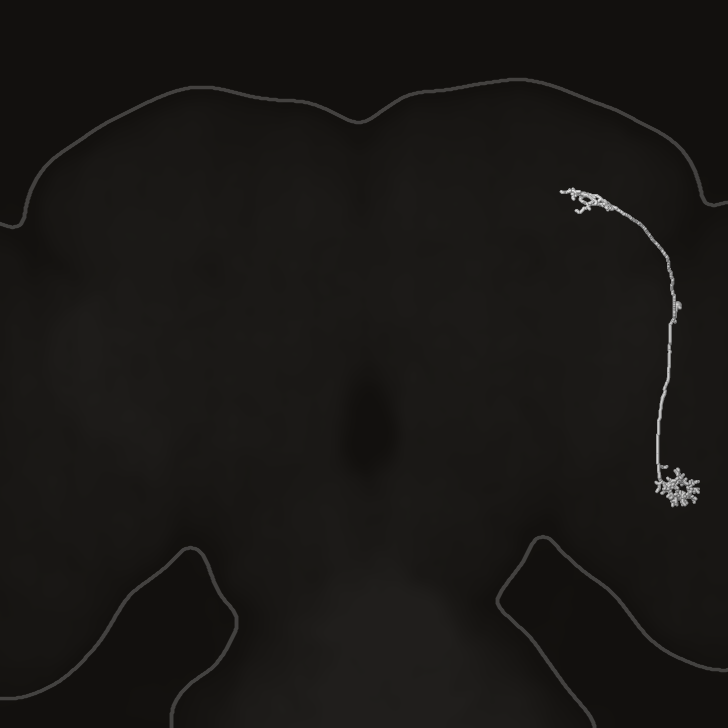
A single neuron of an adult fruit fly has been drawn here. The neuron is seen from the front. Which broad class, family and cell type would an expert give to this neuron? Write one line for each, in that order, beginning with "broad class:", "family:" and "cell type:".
broad class: visual projection neuron
family: hemilineage VPNd2
cell type: LC10a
